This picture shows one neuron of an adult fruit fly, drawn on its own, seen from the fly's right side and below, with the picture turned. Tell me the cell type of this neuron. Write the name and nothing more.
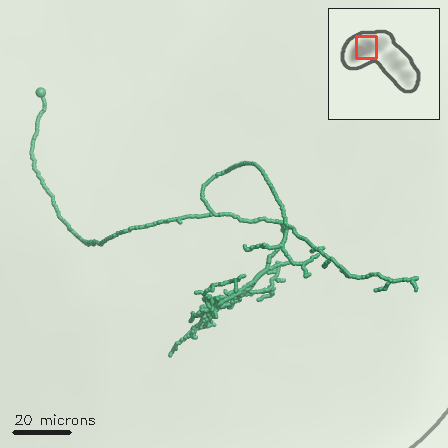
PS038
